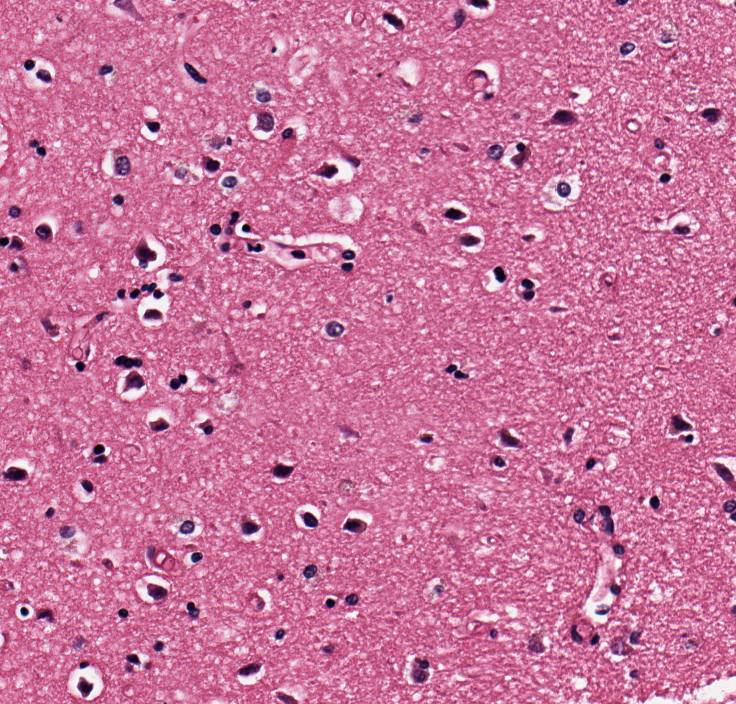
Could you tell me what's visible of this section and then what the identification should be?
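Here a continuous, finely granular pink matrix fills the whole field, speckled with many tiny clear vacuoles, and cells lie scattered singly through it. Many nuclei are small, round and densely dark-staining. You will find no fat cells here. This is cerebral cortex.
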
